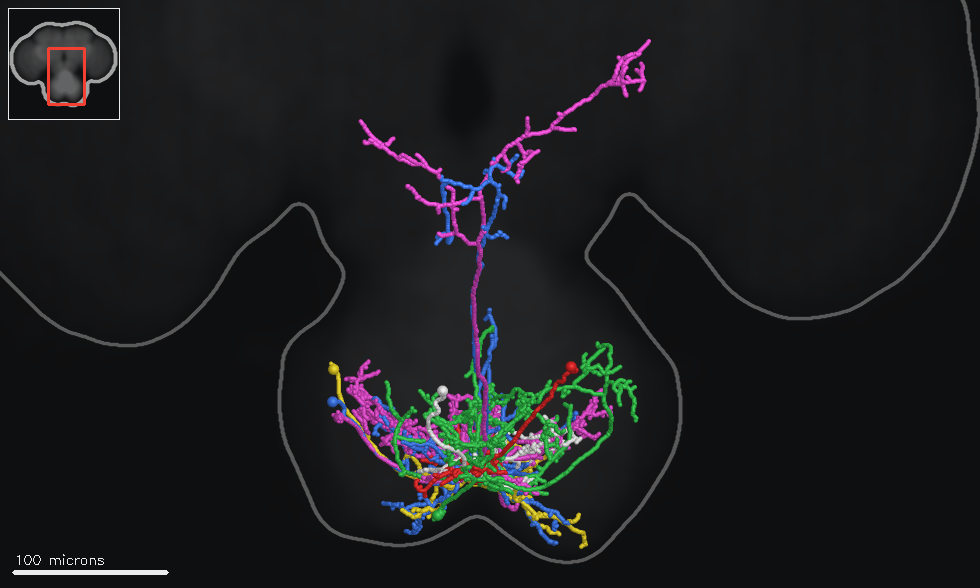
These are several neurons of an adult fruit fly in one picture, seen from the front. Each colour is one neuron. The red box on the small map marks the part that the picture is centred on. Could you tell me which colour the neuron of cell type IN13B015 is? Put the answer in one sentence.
The colour is green.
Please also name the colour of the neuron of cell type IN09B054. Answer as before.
The colour is red.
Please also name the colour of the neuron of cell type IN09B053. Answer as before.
The colour is white.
